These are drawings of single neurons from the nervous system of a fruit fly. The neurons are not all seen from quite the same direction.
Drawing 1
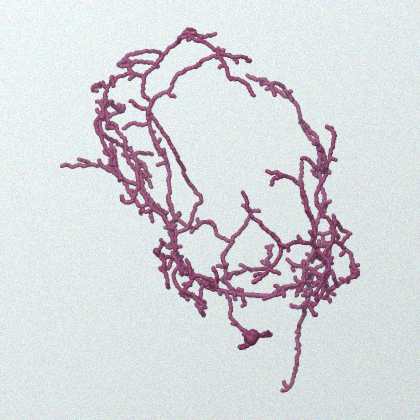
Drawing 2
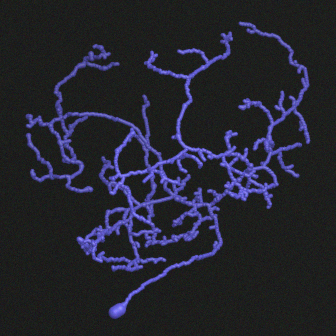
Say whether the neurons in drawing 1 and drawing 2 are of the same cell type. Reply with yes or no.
no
